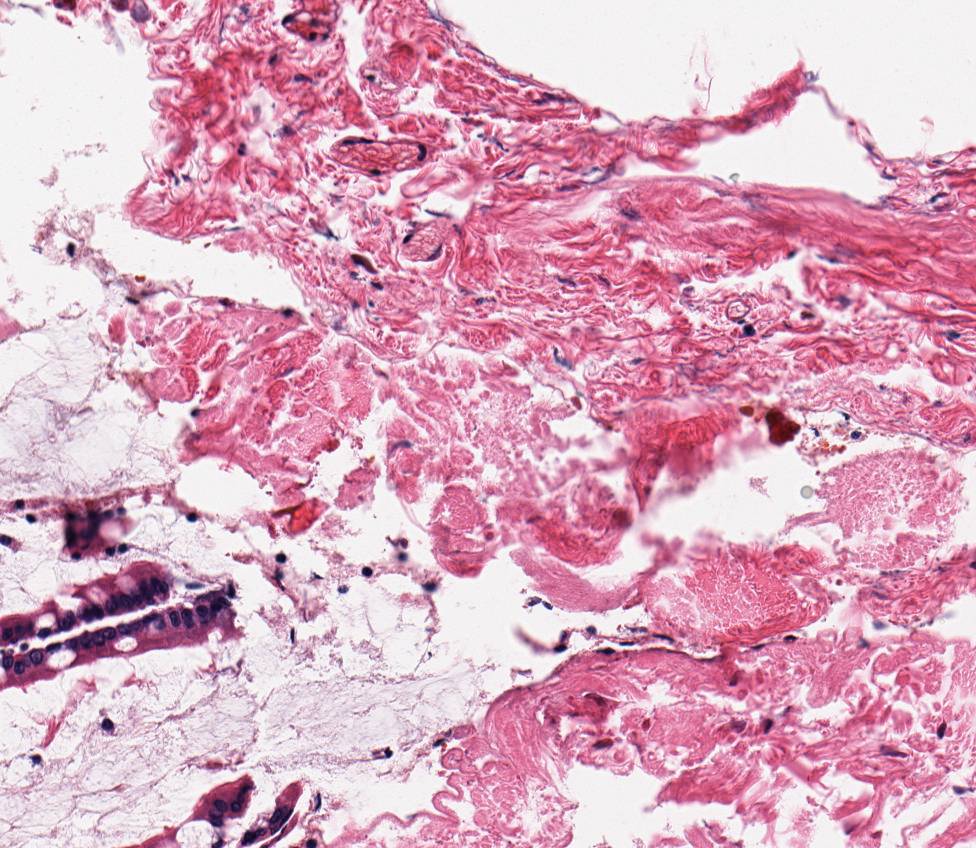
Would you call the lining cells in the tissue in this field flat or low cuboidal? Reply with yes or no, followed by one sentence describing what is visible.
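No. A narrow strip of columnar epithelium lies at the left edge in the lower half of the field.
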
